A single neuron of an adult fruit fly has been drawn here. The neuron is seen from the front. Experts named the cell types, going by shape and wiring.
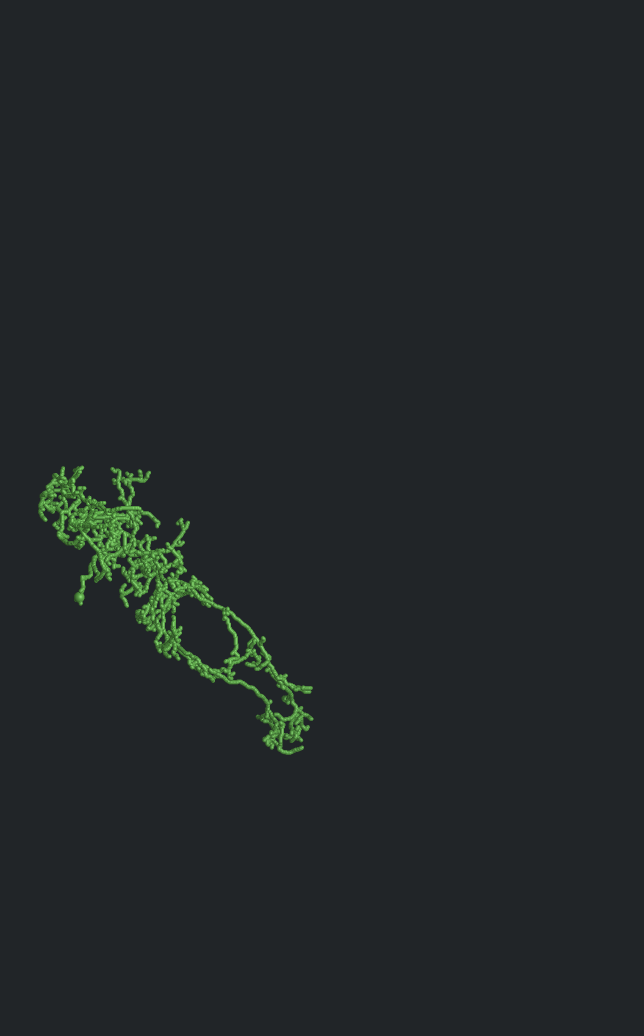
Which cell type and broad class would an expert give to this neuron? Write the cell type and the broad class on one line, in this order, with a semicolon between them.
AVLP398; central-brain intrinsic neuron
